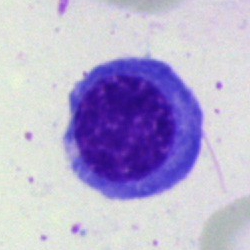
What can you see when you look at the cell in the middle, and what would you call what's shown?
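The outline comes first, and it is roughly round. Next, the cytoplasm forms a rim that is wider on the right side than on the left. Its colour is deep blue, and no vacuoles are seen in it. This cell is an erythroblast.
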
